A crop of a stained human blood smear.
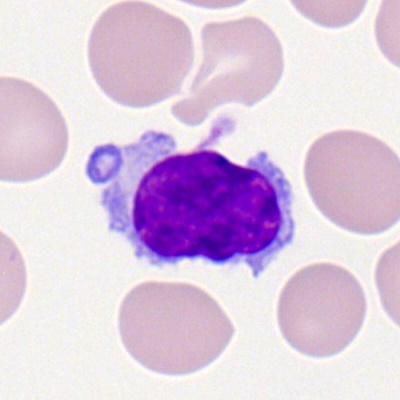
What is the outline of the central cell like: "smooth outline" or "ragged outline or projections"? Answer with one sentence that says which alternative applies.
This cell has a rough outline rather than a smooth one.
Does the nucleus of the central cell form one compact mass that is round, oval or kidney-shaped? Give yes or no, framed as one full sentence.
Yes, the cell's nucleus is compact, undivided and round, oval or kidney-shaped.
